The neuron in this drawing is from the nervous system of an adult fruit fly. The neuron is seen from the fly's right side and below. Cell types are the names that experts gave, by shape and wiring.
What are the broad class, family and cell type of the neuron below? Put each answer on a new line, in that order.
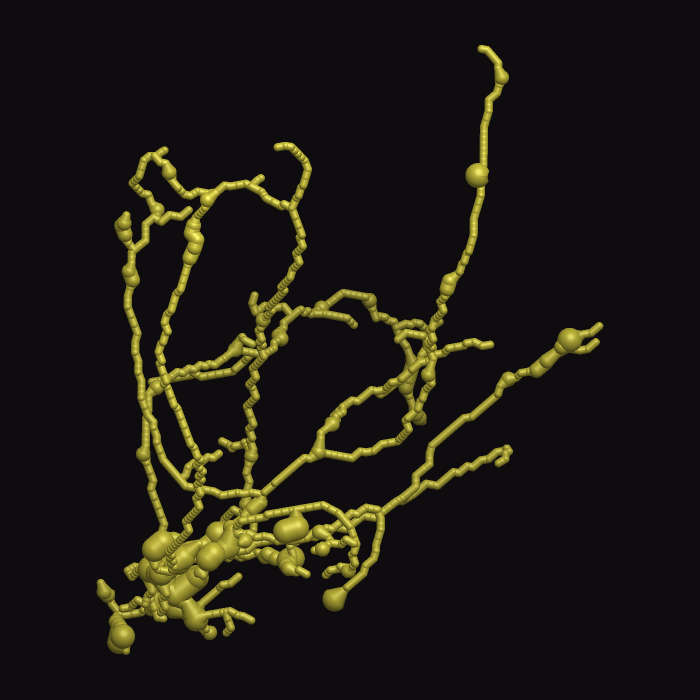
nerve-cord intrinsic neuron
hemilineage 01B
IN01B091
